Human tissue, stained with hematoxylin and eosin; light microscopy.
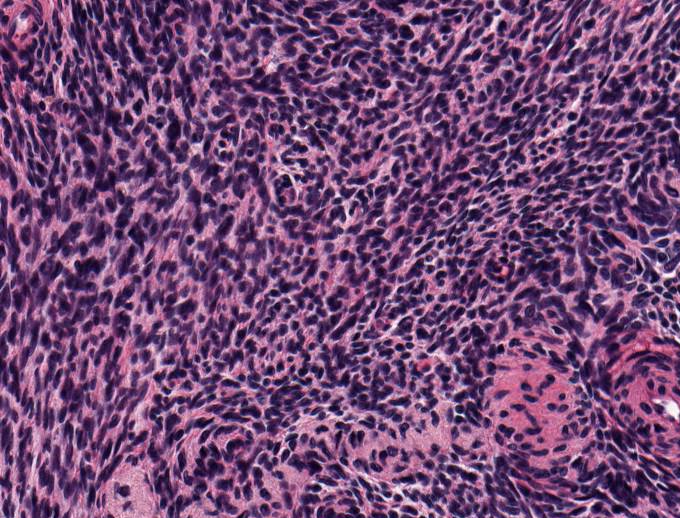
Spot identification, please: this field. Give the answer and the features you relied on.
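This field shows ovarian cortex. Densely packed cells fill the field edge to edge with very little stroma between them, running in short streaming bundles that point in varying directions.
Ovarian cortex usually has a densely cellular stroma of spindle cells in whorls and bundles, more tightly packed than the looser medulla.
Most nuclei are elongated to oval and darkly stained.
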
